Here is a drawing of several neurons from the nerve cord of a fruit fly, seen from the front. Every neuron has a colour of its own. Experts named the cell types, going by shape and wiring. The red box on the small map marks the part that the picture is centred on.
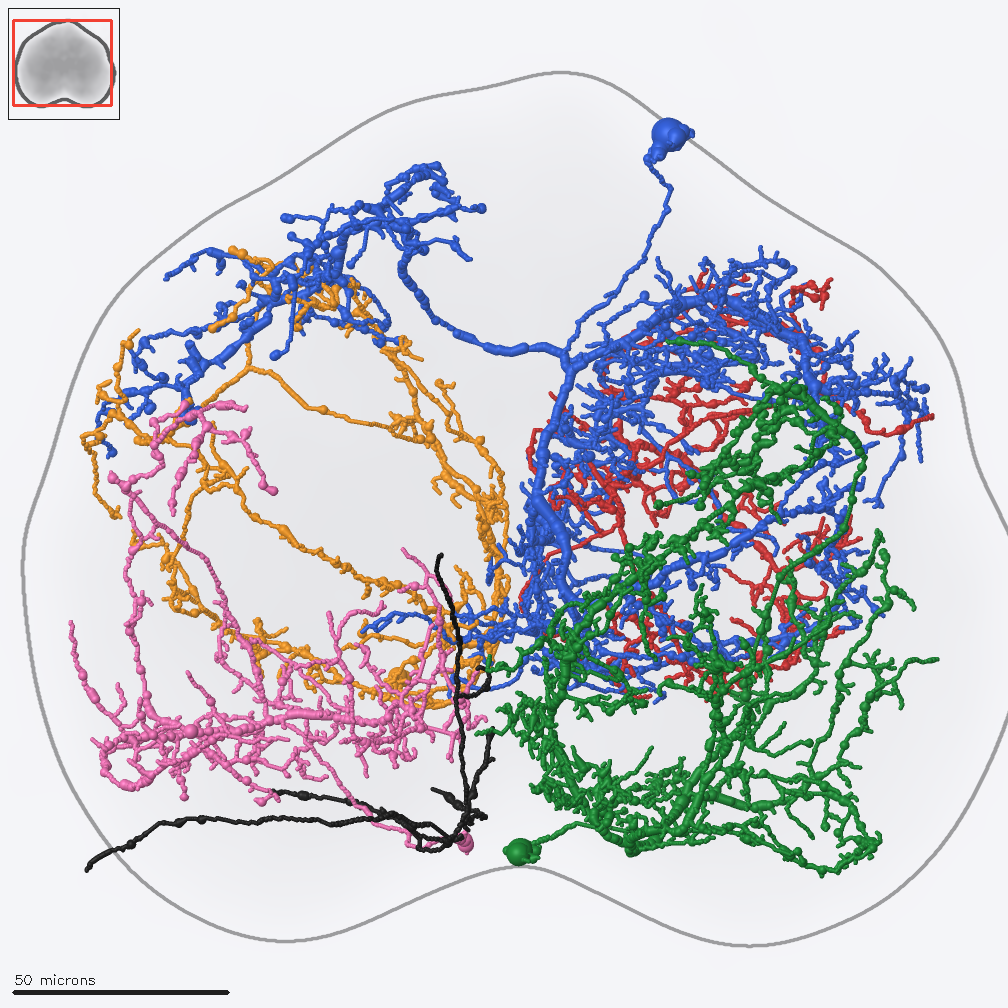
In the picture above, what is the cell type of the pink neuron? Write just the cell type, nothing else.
IN04B100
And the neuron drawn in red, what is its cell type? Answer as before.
IN04B096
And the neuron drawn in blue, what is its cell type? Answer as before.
INXXX035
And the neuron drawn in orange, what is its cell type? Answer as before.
IN04B068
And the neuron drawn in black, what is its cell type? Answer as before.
SNxx29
